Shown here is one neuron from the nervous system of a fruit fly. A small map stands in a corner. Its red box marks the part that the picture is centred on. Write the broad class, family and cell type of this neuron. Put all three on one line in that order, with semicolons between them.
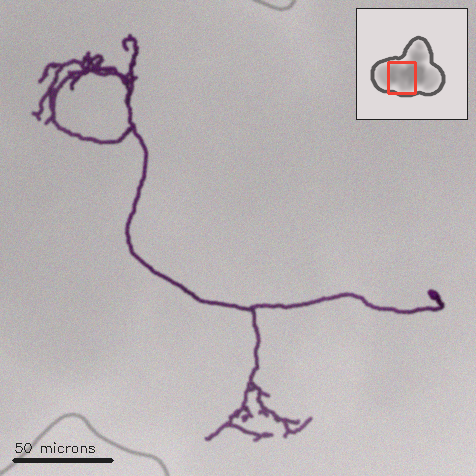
central-brain intrinsic neuron; hemilineage CREa1_ventral; mAL4F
